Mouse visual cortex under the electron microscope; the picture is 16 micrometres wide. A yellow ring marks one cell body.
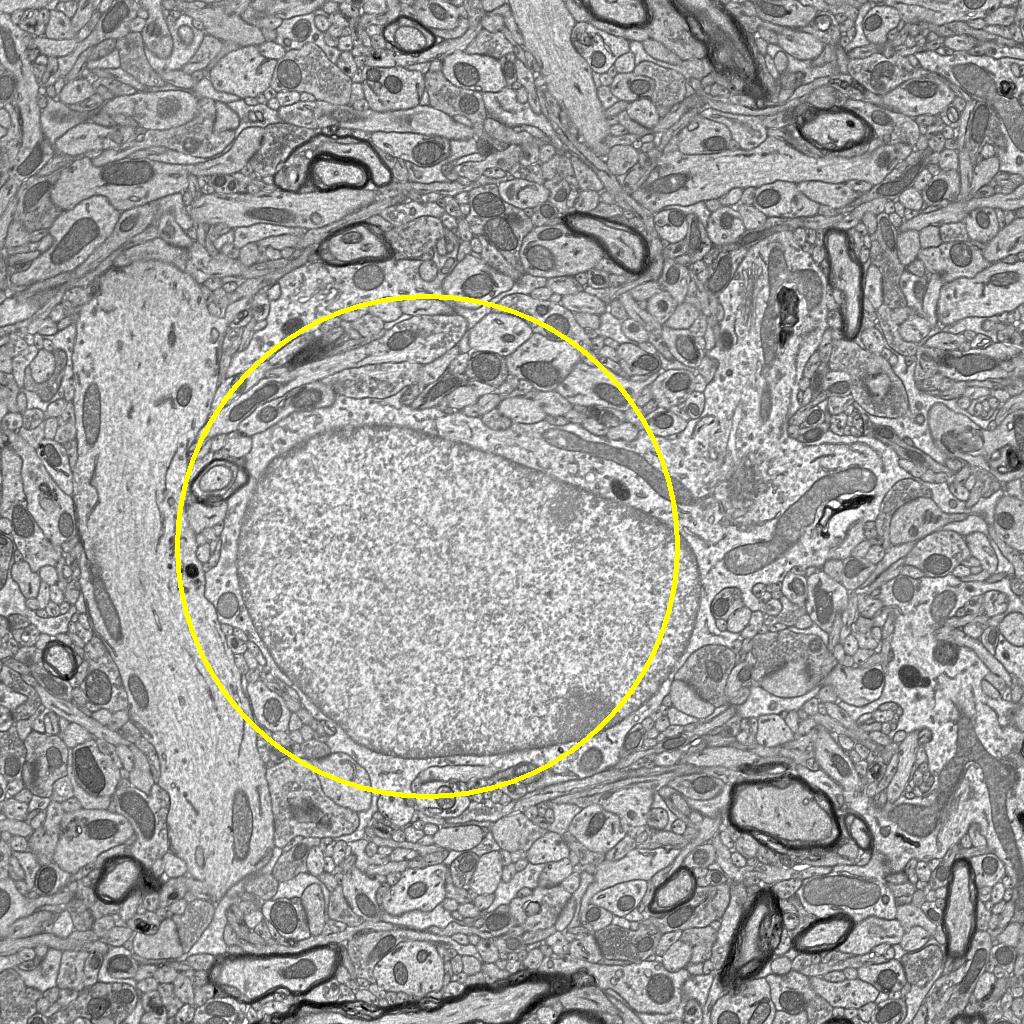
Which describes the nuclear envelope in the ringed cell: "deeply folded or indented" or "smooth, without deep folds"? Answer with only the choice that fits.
Smooth, without deep folds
